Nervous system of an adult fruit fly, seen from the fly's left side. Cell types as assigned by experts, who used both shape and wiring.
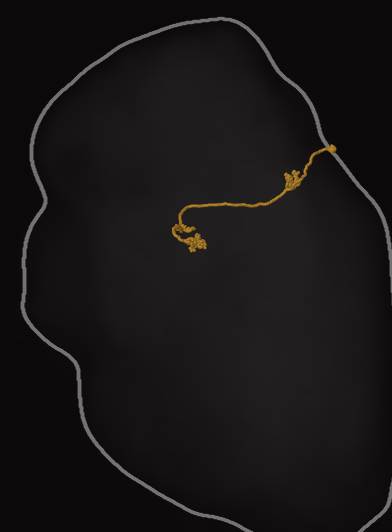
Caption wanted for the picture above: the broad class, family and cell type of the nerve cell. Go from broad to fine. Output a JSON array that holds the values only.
["central-brain intrinsic neuron", "class CX", "PFNp_e"]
